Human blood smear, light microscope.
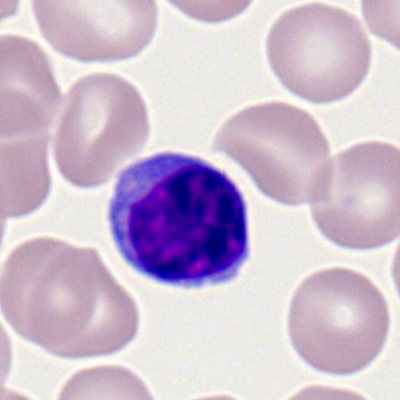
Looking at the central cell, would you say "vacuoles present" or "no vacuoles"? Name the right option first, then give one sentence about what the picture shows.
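No vacuoles. No vacuoles are seen in the cytoplasm.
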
